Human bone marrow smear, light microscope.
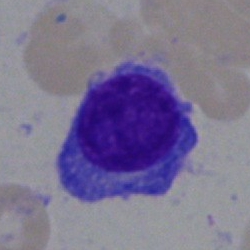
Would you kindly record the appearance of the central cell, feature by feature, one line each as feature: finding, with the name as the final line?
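Outline: irregular, small bumps along the edge
Chromatin: dense dark purple, faintly mottled
Cytoplasm: deep blue, widest rim on the lower left
Paler band: along the lower edge of the nucleus
Call it: plasma cell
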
